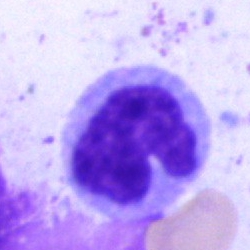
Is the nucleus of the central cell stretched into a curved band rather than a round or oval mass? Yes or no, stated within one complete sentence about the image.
Yes, drawn out into a curved band, the nucleus shows no separate lobes.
